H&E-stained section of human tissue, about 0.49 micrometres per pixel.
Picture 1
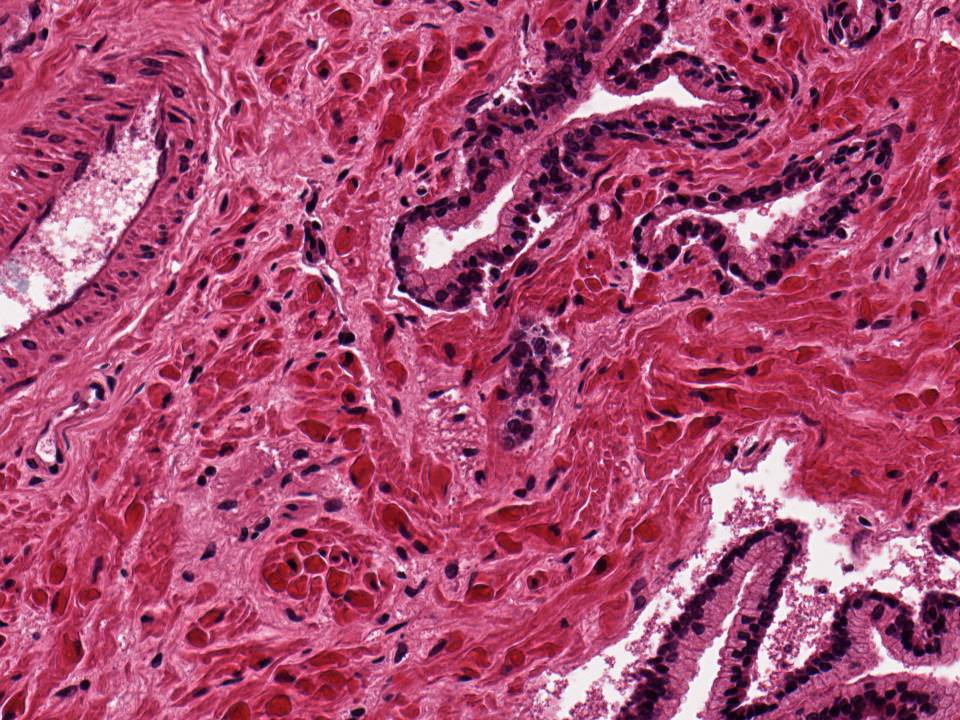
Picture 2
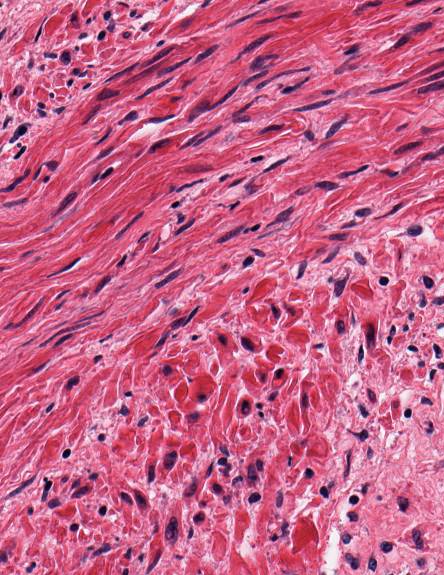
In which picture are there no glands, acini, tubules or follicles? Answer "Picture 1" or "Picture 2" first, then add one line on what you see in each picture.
Picture 2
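In picture 1: A few glands lie scattered within abundant dense pink stroma that fills most of the field.
In picture 2: No glands or epithelium are present anywhere in the field.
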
